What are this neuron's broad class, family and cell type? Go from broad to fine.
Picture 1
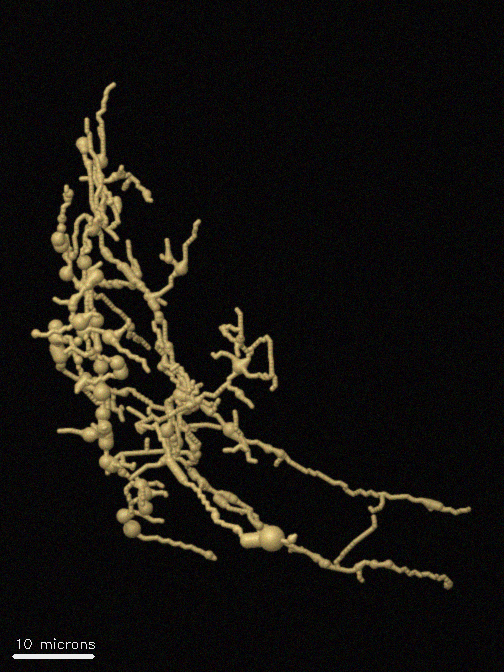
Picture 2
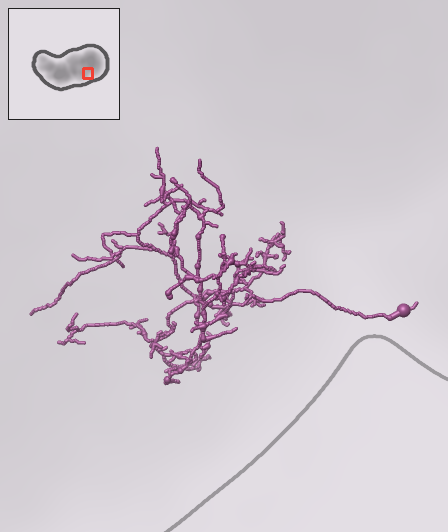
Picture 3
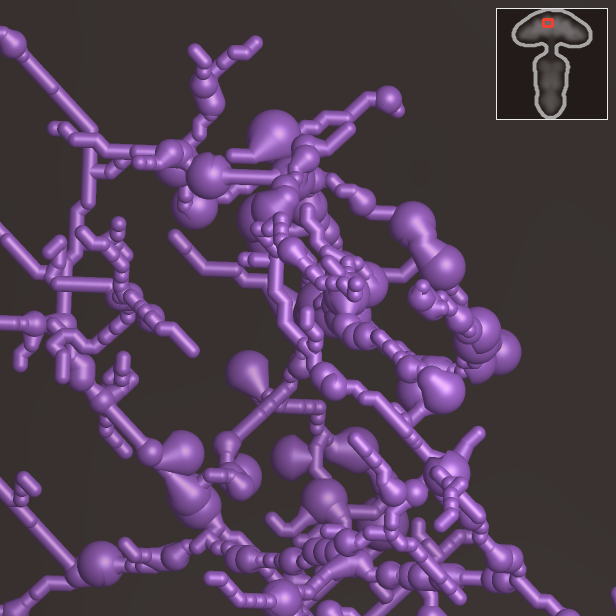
central-brain intrinsic neuron; hemilineage TRdl_b; GNG445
